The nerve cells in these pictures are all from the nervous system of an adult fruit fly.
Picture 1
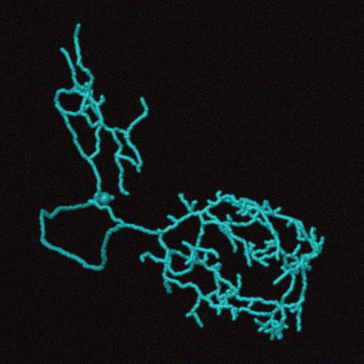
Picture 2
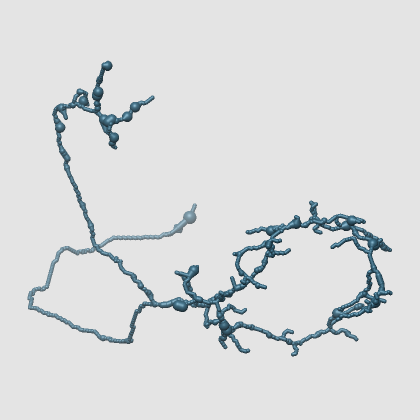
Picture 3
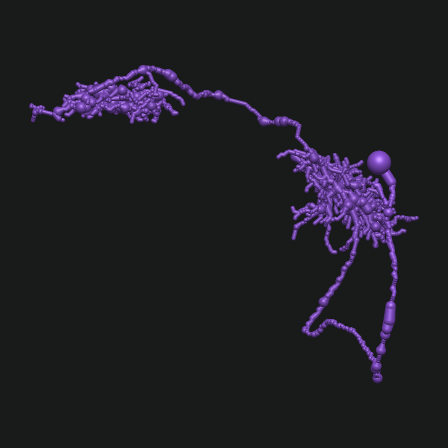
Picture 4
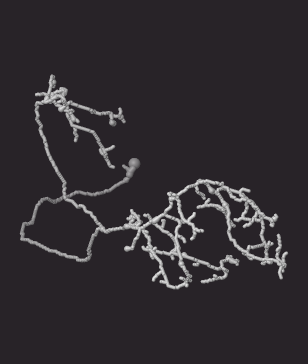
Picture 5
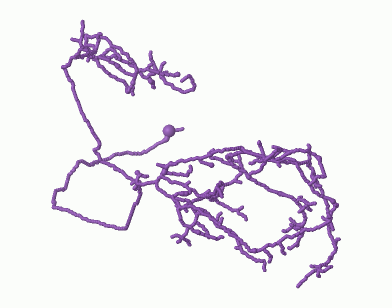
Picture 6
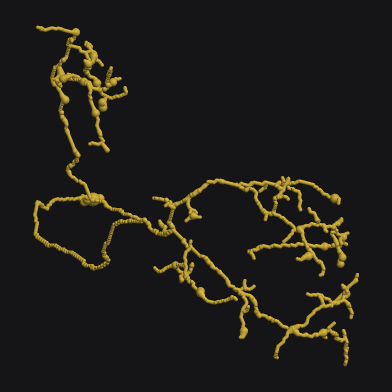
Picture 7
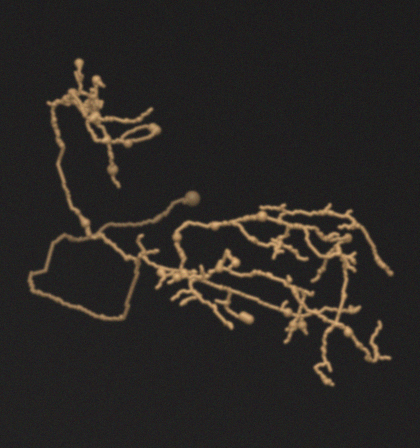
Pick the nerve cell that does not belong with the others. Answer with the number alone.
3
